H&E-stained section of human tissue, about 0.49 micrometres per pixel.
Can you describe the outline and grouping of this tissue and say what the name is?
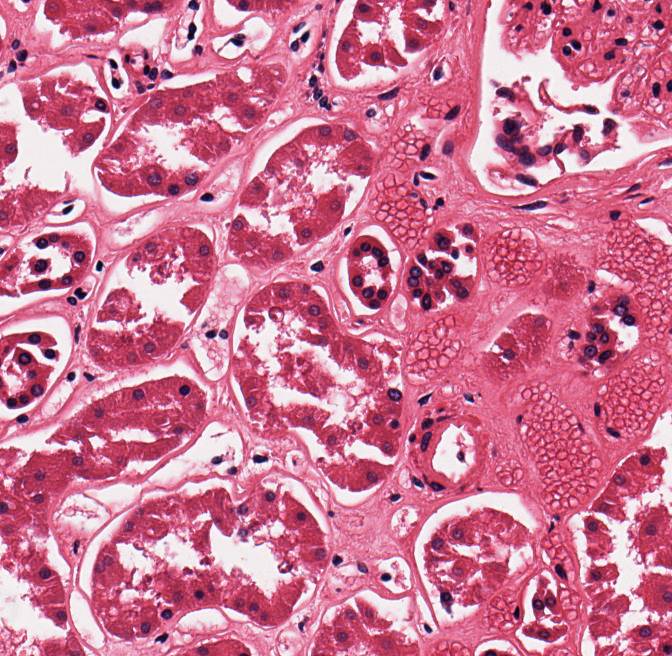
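Large tubules, mainly left and lower, show abundant deep pink granular cytoplasm, round central nuclei, and irregular, ragged lumens with frayed pale pink apical material. Smaller scattered tubules, chiefly centre and right, have crowded dark nuclei and less, paler cytoplasm. Right-centre, tightly packed small pink round profiles with pale centres form honeycomb clusters. This is renal cortex.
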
